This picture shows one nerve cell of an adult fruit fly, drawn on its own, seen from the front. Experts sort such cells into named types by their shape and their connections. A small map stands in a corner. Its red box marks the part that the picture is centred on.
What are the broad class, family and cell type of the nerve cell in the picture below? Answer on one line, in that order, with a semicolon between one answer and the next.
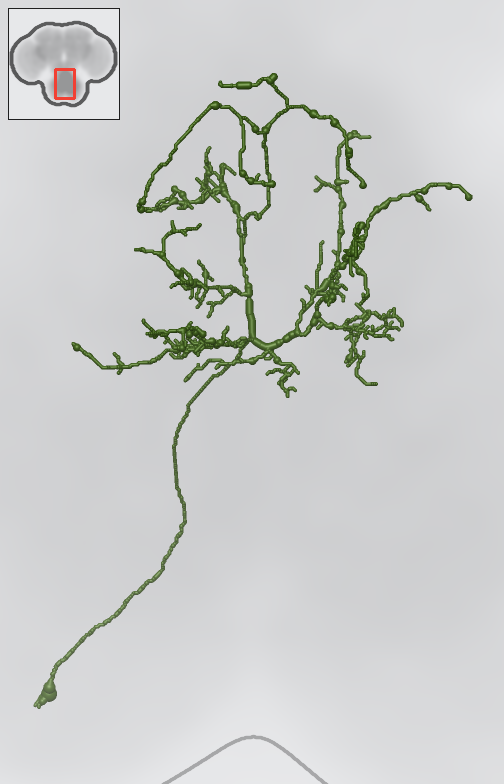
nerve-cord intrinsic neuron; hemilineage 12A; IN12A057_a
